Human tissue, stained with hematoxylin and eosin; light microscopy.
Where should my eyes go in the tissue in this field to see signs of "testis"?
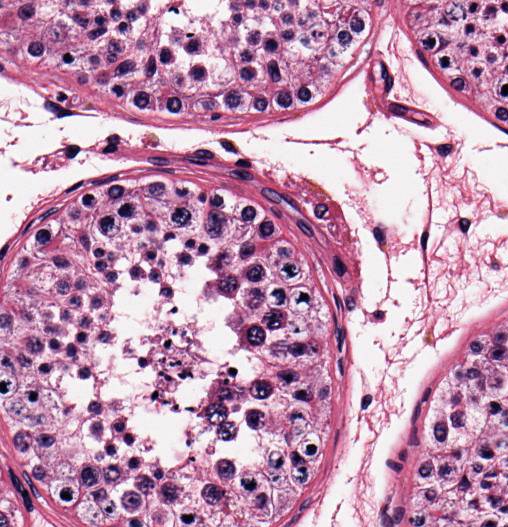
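In this testis, each tubule's layered pink fibrous wall holds flattened, elongated dark nuclei. The lining is a stratified epithelium many cell layers thick, reaching from wall toward lumen.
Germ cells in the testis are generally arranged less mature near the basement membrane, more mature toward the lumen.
A row of small round dark nuclei lines the base beside the wall.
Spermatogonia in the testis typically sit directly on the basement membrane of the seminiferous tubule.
Midway, I see many large round nuclei with coarse, clumped dark chromatin.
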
